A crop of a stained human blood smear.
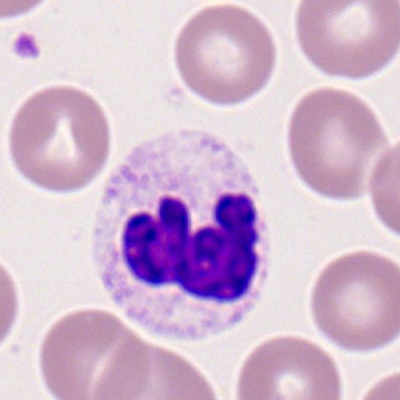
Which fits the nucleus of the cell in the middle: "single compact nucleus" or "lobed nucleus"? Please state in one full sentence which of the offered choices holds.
The cell's nucleus is segmented into two or more lobes.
